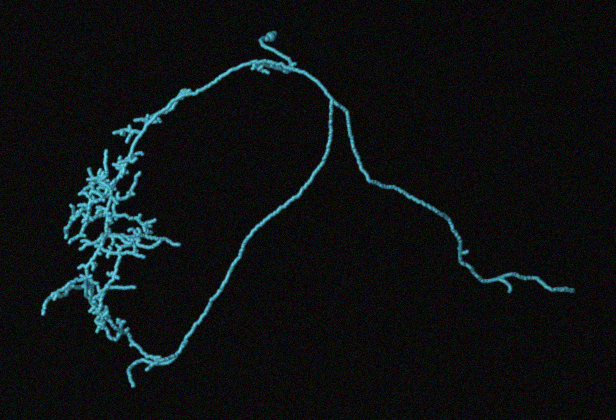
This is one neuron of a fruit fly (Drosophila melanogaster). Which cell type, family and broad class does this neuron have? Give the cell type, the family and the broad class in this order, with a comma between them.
SIP146m, hemilineage SMPad1, central-brain intrinsic neuron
